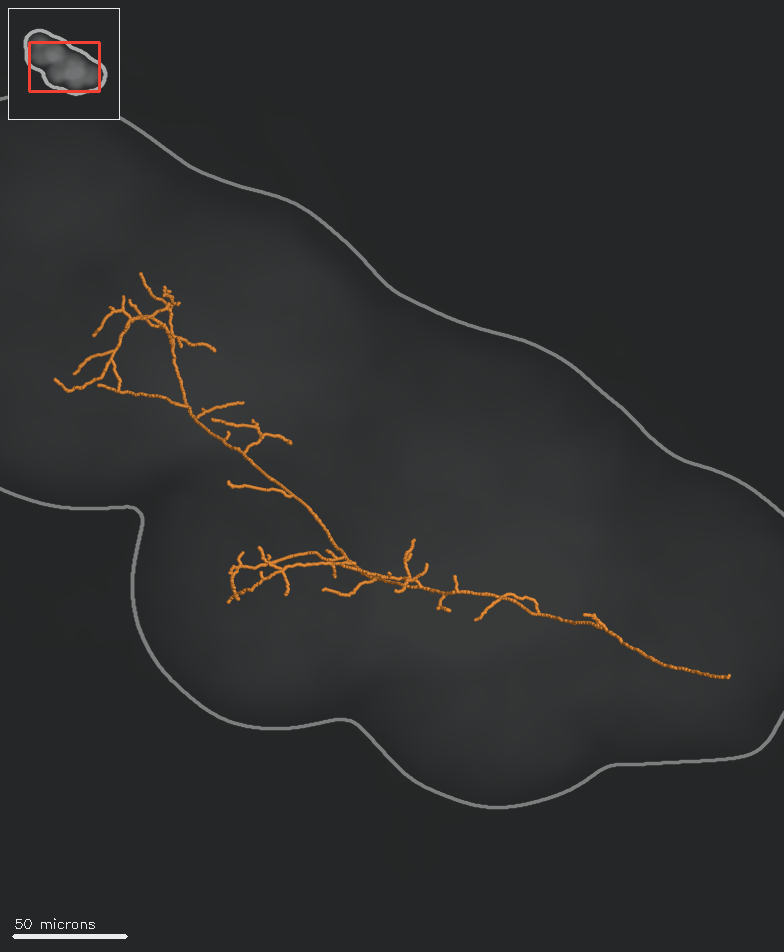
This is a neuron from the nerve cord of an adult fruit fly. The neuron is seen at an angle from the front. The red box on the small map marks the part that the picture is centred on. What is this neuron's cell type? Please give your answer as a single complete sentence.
Belonging to the cell type DNg45 is this neuron.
